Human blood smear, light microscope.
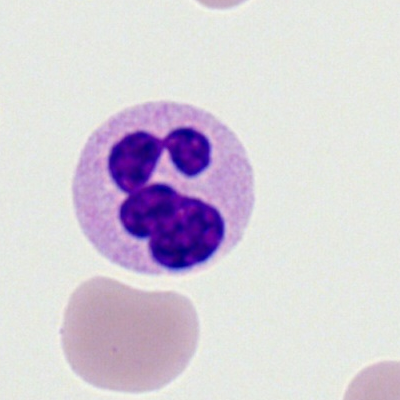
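Segmented neutrophil (central cell), stained human blood smear. The outline is round and smooth. The largest nuclear mass sits in the lower part of the cell, with smaller lobes above it, and no nucleoli are visible. The cytoplasm holds fine, faint pinkish granules.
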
